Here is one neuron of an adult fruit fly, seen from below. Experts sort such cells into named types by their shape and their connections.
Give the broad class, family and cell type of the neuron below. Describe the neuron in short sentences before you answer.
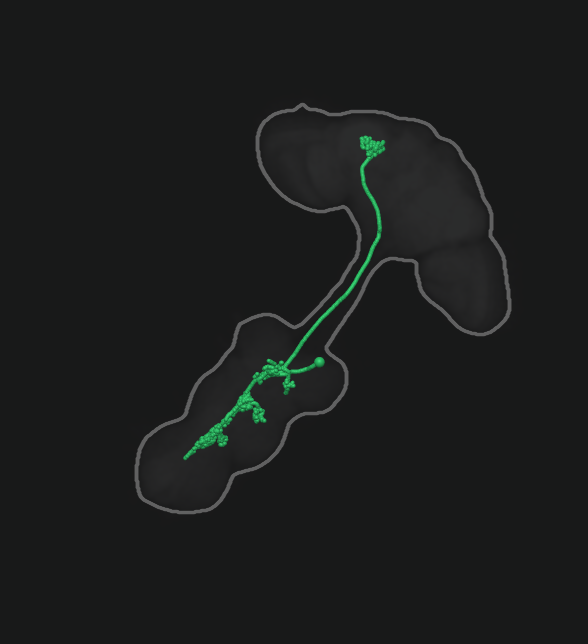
It runs through the neck, between the brain and the nerve cord. The cell body can be seen in the middle of the picture. It is an ascending neuron. Its family is hemilineage 08B. It is of cell type AN08B024.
